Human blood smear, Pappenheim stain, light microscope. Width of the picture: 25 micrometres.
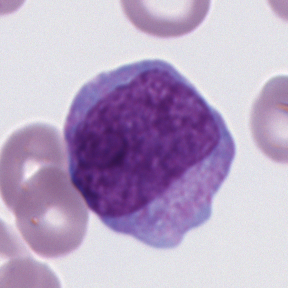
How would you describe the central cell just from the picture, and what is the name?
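Let me start with the nucleus: a single, unlobed mass, sitting off-centre toward the upper left of the cell. I'd put it at about 13 micrometres across, in a cell of about 16 micrometres. The chromatin looks fine and lacy, not coarsely clumped. And in the cytoplasm I can just make out faint, fine pinkish granules dusted through it. I'll call this an atypical promyelocyte.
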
